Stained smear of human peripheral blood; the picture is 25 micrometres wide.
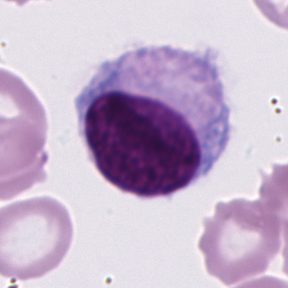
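Hairy cell: the nucleated cell at the centre of this stained peripheral blood smear. Its margin is irregular and frayed, with fine ragged projections along the top and right edges. The oval nucleus, about 11 by 8 micrometres, sits eccentrically in the lower left part of the cell. The cytoplasm is widest above and to the right of the nucleus and shows no distinct granules.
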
